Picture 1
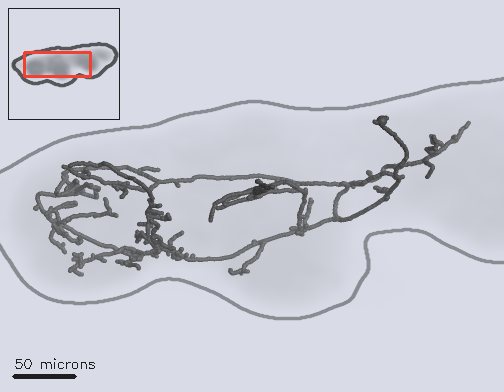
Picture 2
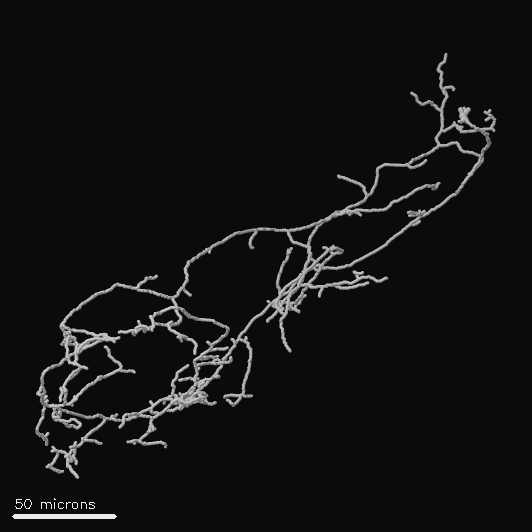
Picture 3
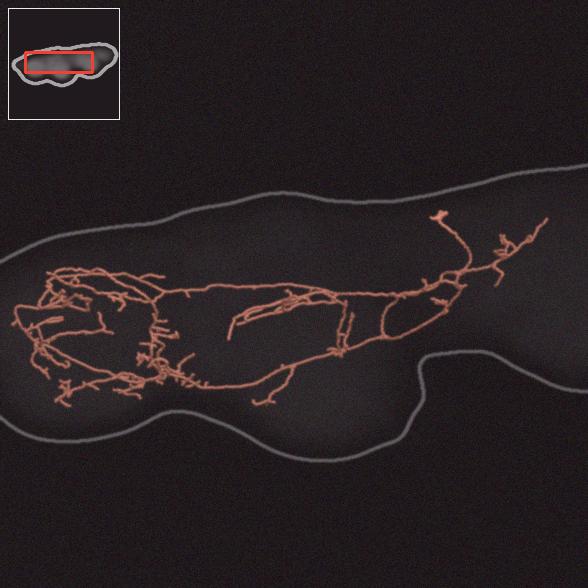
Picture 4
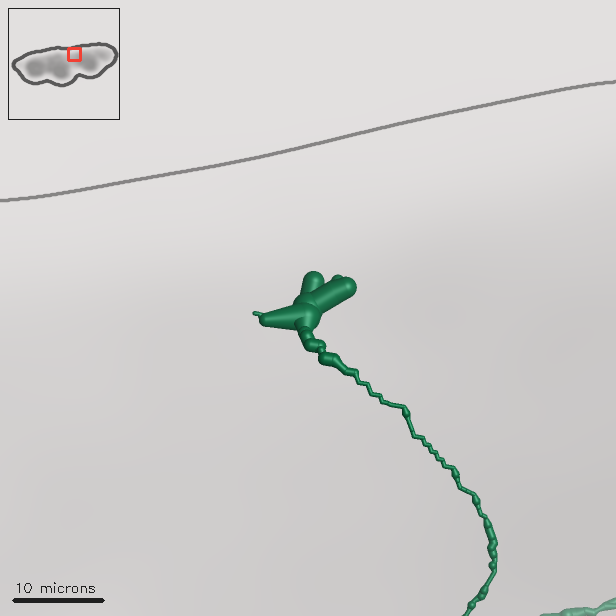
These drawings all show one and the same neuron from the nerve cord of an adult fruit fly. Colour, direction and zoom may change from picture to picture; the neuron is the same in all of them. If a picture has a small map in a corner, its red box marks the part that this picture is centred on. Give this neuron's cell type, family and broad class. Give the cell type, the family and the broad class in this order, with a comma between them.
IN17A037, hemilineage 17A, nerve-cord intrinsic neuron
